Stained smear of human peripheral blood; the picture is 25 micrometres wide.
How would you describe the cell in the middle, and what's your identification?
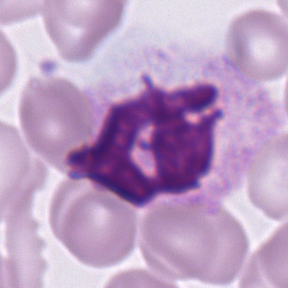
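Nucleus angular, several small pointed tips along its edge. Pale slit-like gap inside the nucleus near its centre. No nucleoli visible. Outer cell edge indistinct; granular cytoplasm fades into background. This is a segmented neutrophil.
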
